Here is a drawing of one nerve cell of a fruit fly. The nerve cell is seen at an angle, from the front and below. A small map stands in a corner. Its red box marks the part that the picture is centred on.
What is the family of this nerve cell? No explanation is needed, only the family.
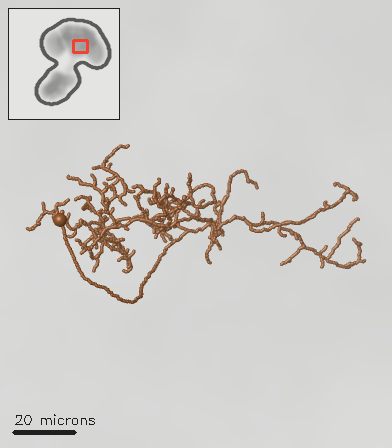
hemilineage TRdm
